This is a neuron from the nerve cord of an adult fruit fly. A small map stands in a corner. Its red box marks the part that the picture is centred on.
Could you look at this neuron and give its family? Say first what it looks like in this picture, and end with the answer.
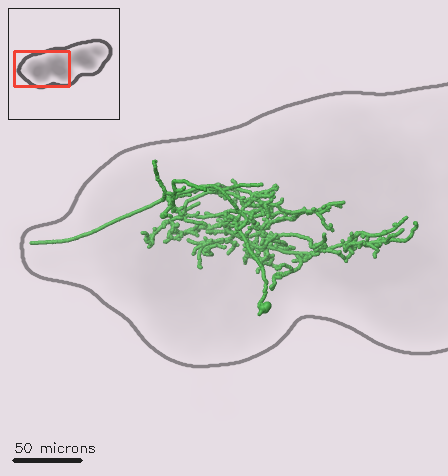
From left to right in the picture it spans about 300 microns. The picture shows dozens of branch ends. It is an ascending neuron. Its family is hemilineage 06B.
